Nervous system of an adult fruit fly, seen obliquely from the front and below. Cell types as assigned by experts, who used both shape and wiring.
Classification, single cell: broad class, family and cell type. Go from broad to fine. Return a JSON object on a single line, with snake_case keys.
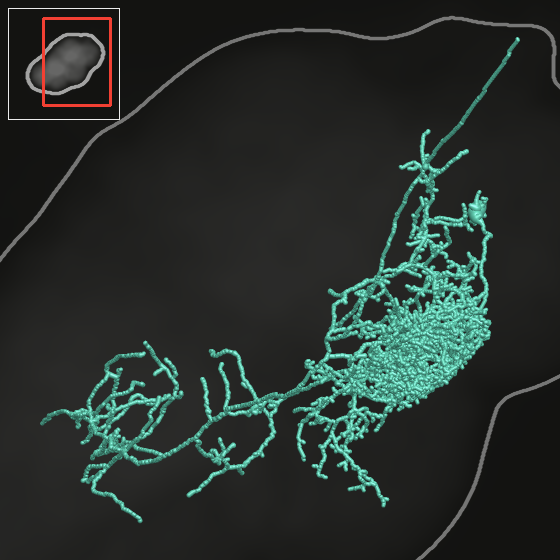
{"broad_class": "ascending neuron", "family": "hemilineage 17A", "cell_type": "AN17A004"}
